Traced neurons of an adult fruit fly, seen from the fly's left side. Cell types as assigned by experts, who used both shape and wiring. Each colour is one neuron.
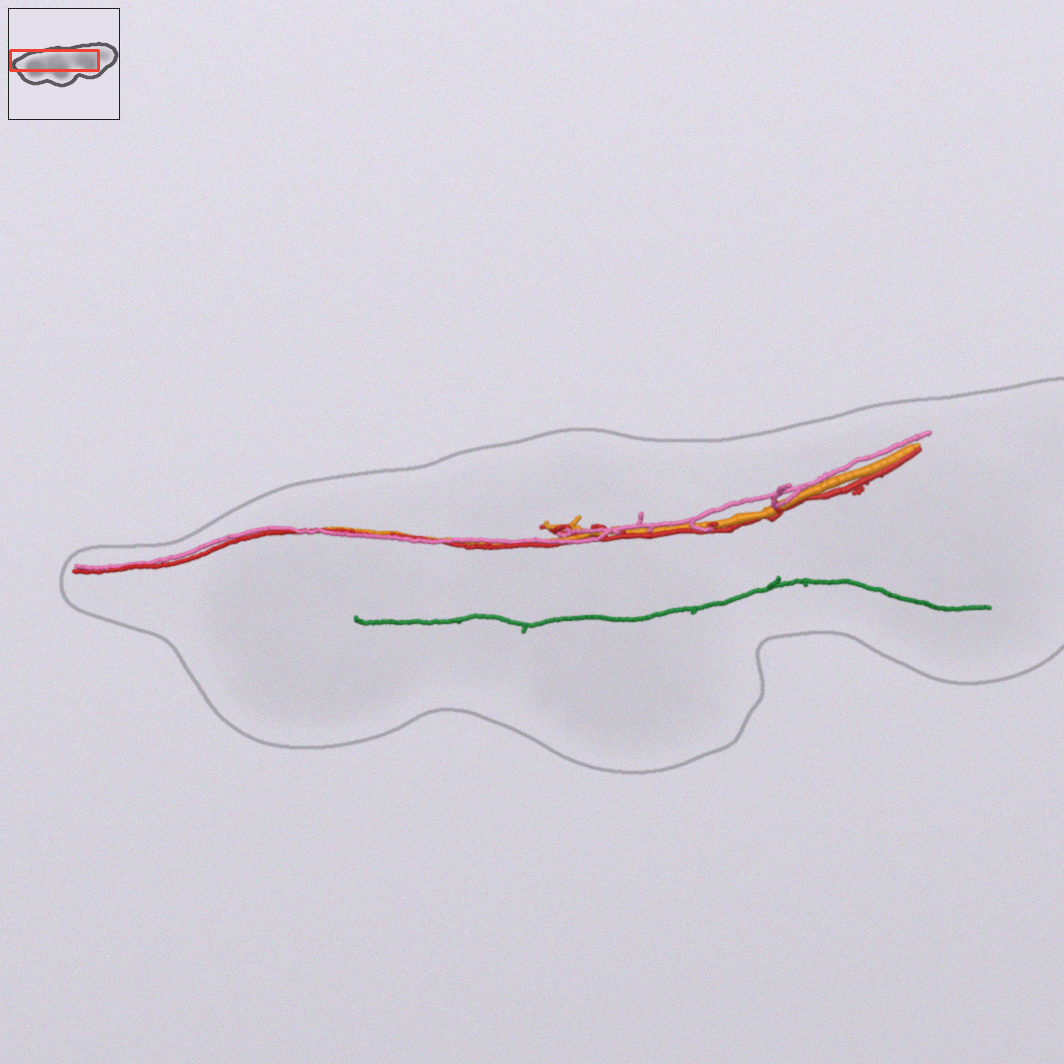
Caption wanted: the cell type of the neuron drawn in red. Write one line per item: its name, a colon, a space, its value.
cell type: SApp01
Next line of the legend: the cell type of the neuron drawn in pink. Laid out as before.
cell type: SApp08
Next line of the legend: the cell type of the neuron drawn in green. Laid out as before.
cell type: SNpp46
